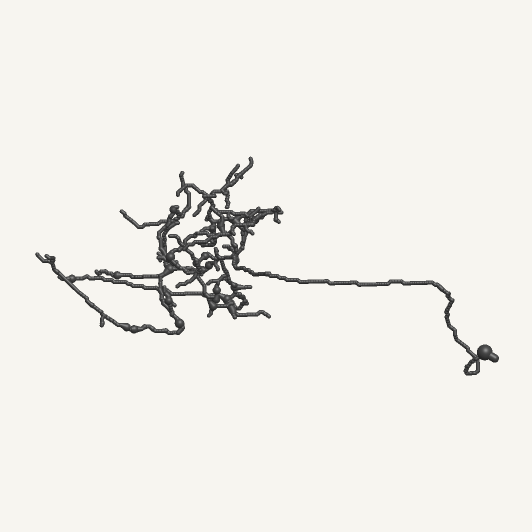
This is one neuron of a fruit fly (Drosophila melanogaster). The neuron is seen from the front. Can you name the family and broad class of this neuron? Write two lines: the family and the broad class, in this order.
hemilineage 14A
nerve-cord intrinsic neuron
